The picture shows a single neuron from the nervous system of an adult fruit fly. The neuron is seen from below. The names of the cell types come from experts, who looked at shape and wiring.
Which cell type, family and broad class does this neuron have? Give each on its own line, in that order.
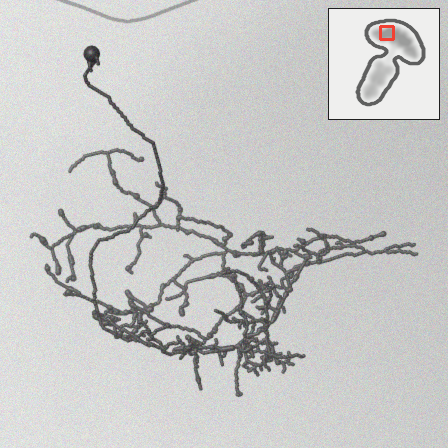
LHAV3o1
hemilineage LHa3
central-brain intrinsic neuron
